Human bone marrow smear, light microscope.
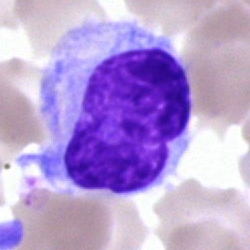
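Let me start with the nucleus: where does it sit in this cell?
Off-centre, over towards the right, which leaves most of the cytoplasm on the left.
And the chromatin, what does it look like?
Dark purple and clumped, with paler streaks running between the clumps.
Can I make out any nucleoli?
No, I see no distinct ones.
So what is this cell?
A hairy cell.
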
